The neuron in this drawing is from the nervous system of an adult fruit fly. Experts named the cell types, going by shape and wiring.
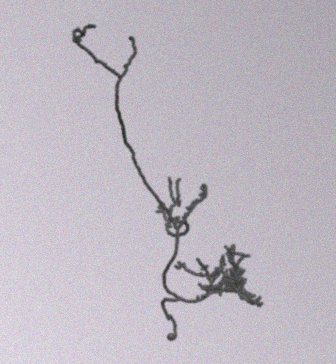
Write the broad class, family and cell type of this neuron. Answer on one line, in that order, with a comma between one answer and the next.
central-brain intrinsic neuron, hemilineage VLPl&d1_dorsal, LHAV7b1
